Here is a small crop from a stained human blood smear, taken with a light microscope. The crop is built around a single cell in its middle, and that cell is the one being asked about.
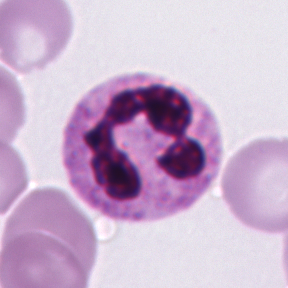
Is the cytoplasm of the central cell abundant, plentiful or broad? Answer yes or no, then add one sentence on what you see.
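Yes. The cytoplasm is plentiful and pale pinkish-lilac.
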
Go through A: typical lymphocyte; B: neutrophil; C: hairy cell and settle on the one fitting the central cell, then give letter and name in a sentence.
Option B is the keyed answer: the cell in the middle is a neutrophil.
